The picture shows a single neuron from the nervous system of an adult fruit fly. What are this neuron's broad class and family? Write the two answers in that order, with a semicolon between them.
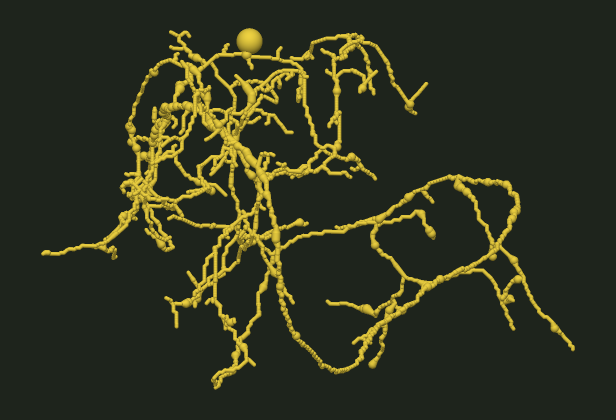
central-brain intrinsic neuron; hemilineage LHl2_dorsal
